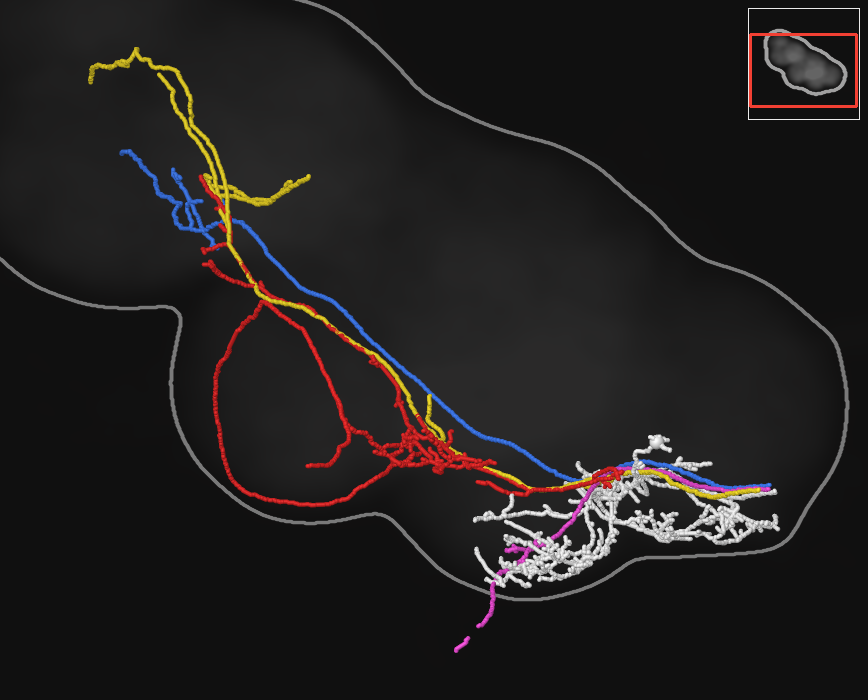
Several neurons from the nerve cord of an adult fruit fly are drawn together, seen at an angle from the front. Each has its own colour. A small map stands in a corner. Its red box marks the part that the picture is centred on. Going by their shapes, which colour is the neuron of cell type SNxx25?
red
